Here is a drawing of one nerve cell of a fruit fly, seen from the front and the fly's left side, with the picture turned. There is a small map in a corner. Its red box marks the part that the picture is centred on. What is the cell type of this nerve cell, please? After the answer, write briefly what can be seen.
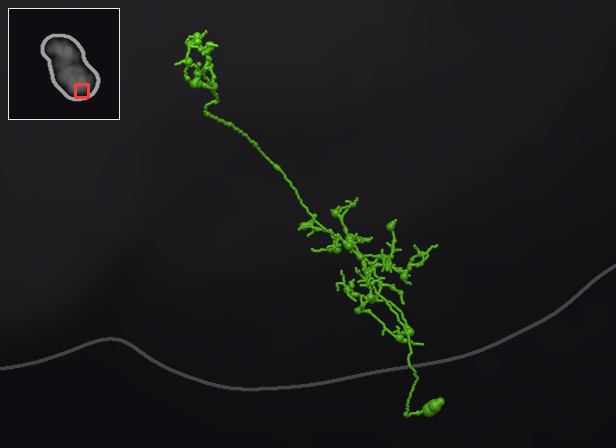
Its cell type is Tm37. This is an optic-lobe intrinsic neuron. Dozens of branch ends can be seen. As drawn here it is taller than it is wide.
